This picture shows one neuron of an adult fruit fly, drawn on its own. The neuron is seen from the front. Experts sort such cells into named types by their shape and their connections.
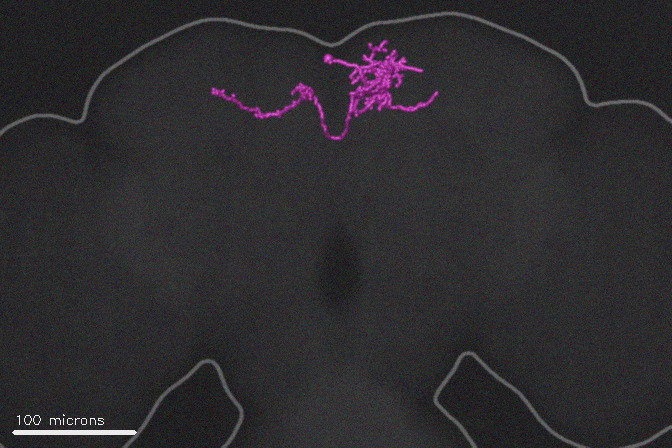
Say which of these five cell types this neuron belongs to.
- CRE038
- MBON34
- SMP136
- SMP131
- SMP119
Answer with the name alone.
SMP131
